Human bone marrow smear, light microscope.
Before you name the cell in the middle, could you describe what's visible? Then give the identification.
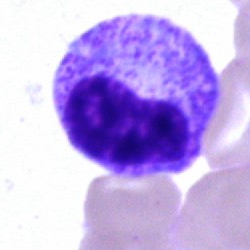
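What strikes me is where the nucleus sits: in the lower half of the cell. It is kidney-shaped, indented along its upper edge, and its chromatin is dark purple and densely stained. Abundant cytoplasm fills the upper half. This one is a metamyelocyte.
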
